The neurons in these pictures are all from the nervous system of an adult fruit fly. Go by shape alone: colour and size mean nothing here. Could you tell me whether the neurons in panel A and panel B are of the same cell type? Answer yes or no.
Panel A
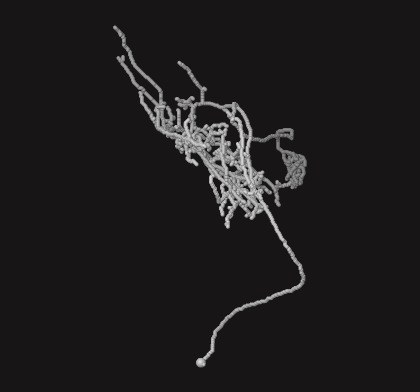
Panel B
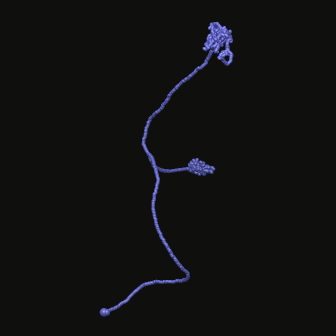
no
